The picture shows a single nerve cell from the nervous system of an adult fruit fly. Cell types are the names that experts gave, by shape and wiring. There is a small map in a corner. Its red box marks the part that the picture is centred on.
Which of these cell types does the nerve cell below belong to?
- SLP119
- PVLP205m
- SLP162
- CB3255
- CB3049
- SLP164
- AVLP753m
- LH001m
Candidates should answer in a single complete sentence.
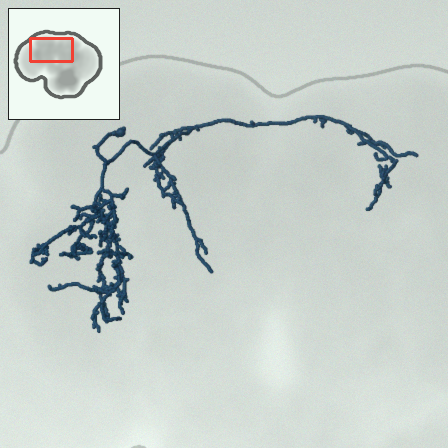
A cell of type AVLP753m is what this nerve cell is.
